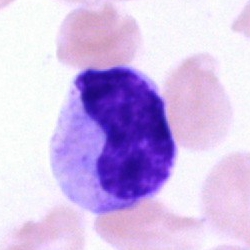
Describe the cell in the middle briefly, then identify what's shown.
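I see a kidney-shaped nucleus, its indentation turned left toward the cytoplasm. That cytoplasm makes a broad crescent on the left side of the cell, pale lilac-blue, with only a few faint fine granules. So this is a metamyelocyte.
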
